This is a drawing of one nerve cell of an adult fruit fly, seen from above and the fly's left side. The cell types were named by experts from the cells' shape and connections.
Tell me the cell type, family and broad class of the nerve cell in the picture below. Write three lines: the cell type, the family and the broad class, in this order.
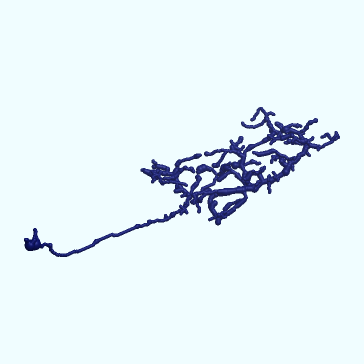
IN09A017
hemilineage 09A
nerve-cord intrinsic neuron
